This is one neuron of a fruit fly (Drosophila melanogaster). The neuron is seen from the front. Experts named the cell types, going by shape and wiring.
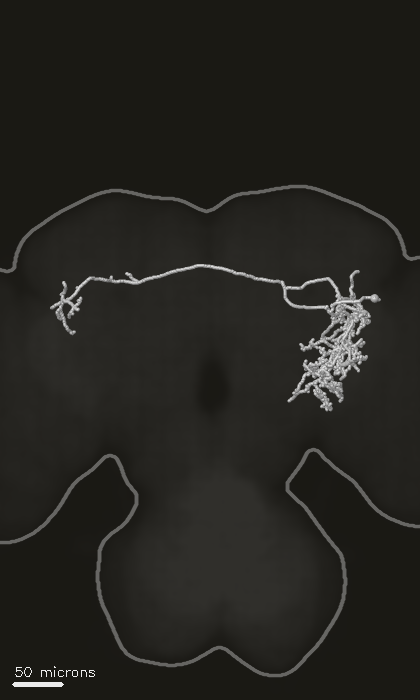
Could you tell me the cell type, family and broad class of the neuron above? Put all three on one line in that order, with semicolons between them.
AVLP234; hemilineage VLPl&d1_dorsal; central-brain intrinsic neuron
